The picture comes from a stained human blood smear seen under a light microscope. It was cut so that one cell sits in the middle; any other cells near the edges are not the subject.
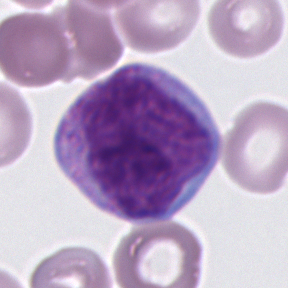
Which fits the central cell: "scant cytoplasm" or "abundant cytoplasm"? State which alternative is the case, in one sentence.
In this cell, the cytoplasm is scant.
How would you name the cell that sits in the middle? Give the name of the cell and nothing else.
atypical promyelocyte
